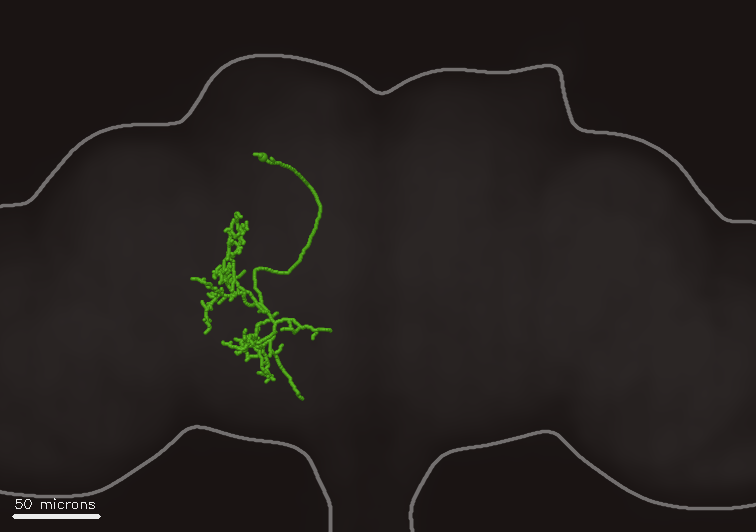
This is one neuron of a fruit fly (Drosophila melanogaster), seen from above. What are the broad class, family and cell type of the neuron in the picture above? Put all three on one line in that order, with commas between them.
central-brain intrinsic neuron, hemilineage MD3, AMMC023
